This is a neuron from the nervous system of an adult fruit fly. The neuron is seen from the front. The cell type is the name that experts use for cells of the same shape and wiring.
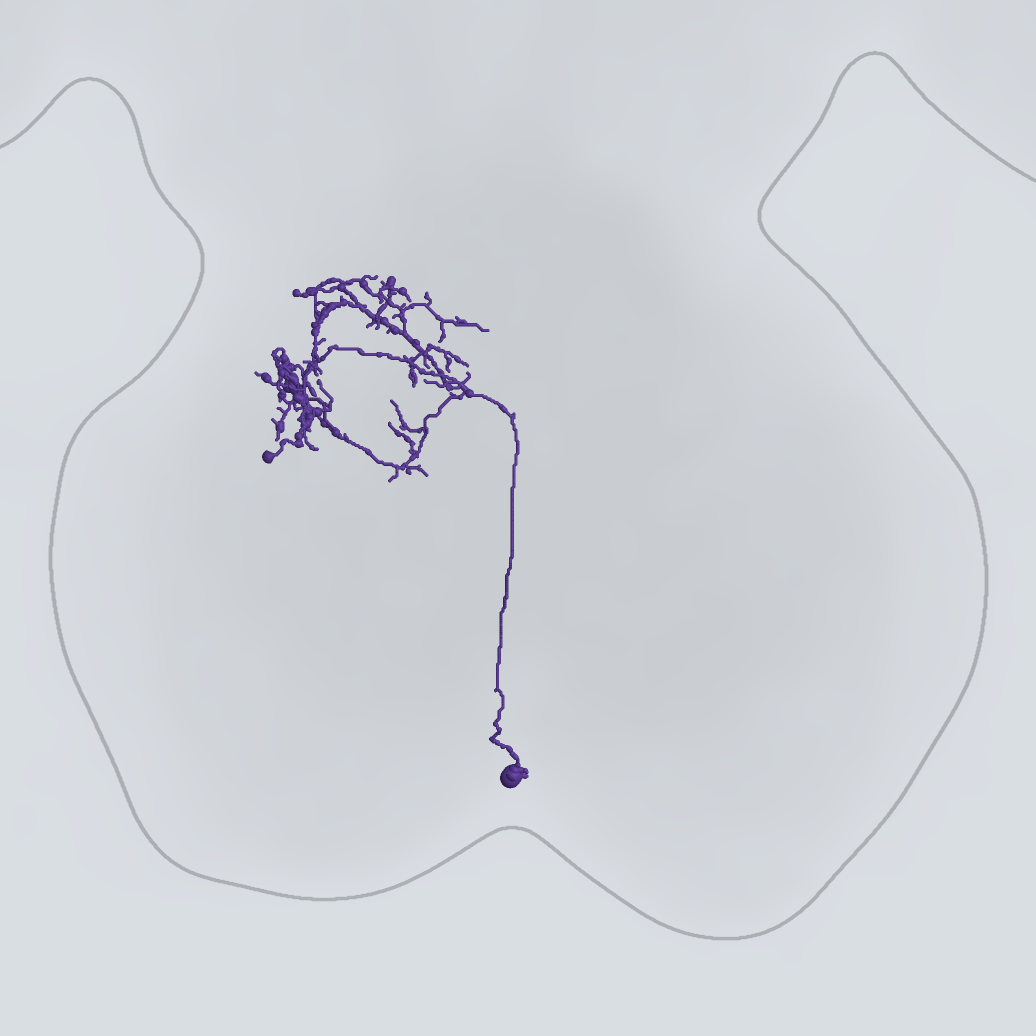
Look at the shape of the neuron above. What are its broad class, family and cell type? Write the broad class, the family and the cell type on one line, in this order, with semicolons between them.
nerve-cord intrinsic neuron; hemilineage 02A; IN02A055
